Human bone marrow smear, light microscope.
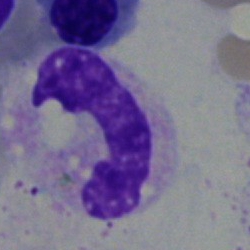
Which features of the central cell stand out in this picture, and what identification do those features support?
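The nucleus forms a thick curved band bent into a C shape that opens toward the left. Its chromatin is dark purple and fairly condensed, with a few small pale spots. Fine pinkish-lilac granules are scattered through the cytoplasm, and a large clear rounded space lies in the cytoplasm within the hollow of the nucleus. This is a band neutrophil.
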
